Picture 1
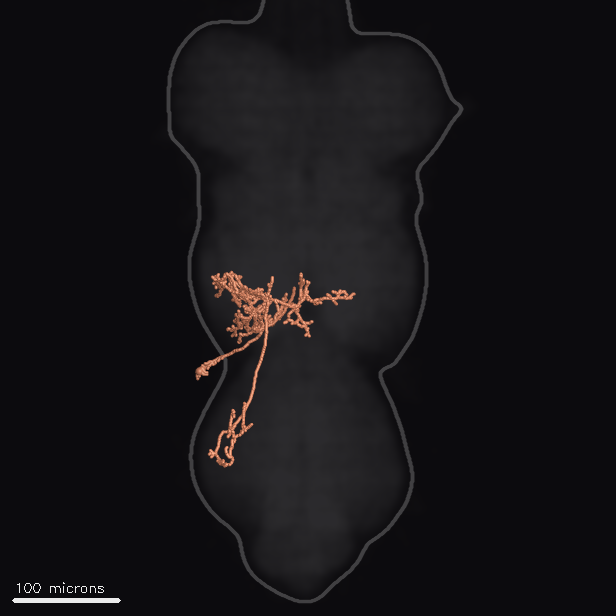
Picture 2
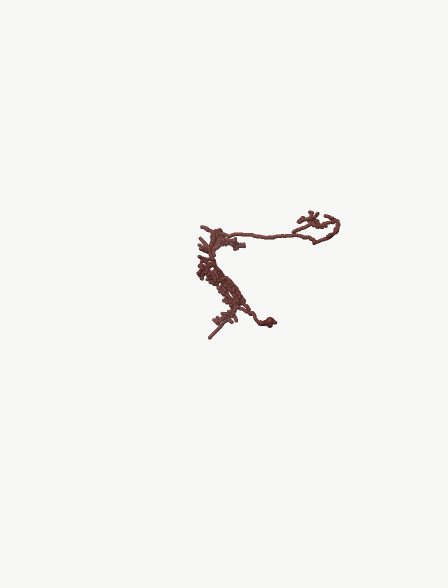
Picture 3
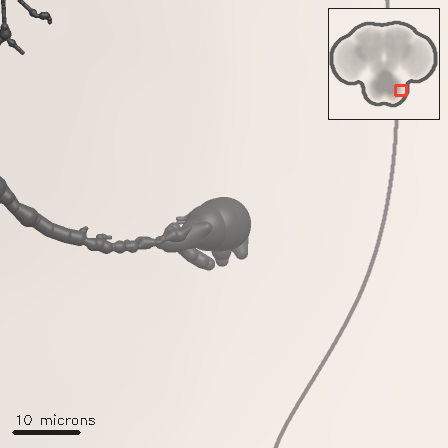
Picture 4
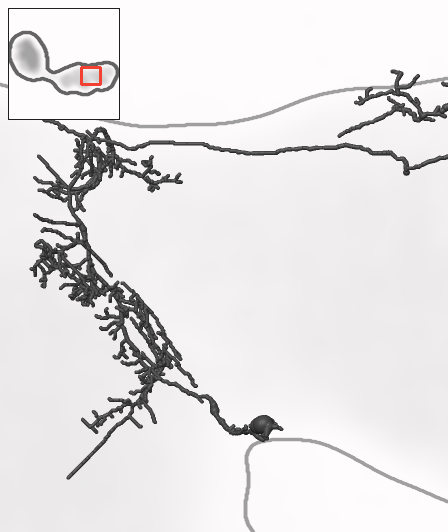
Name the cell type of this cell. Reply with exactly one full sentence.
Regarding its cell type, the neuron is MNxm02.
